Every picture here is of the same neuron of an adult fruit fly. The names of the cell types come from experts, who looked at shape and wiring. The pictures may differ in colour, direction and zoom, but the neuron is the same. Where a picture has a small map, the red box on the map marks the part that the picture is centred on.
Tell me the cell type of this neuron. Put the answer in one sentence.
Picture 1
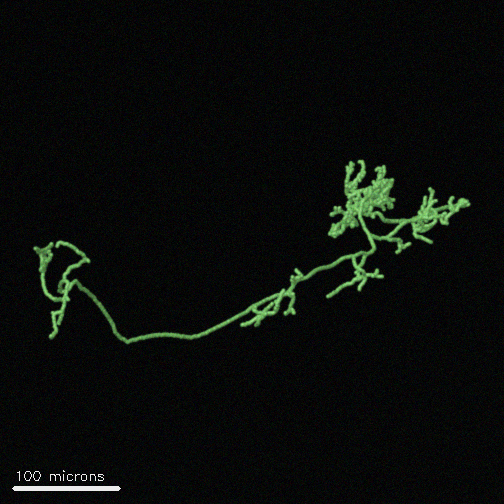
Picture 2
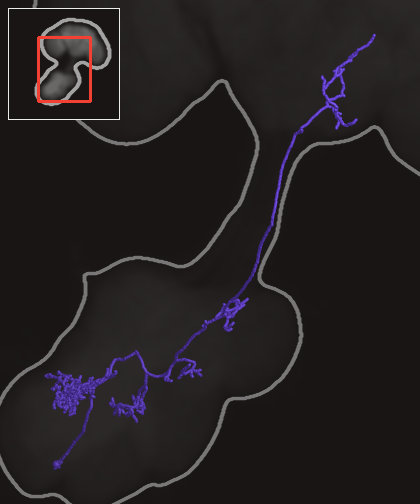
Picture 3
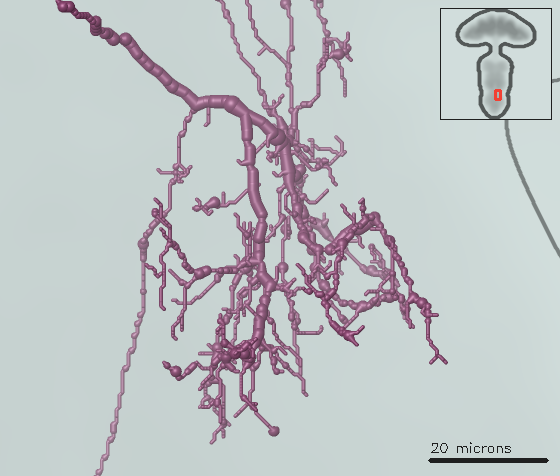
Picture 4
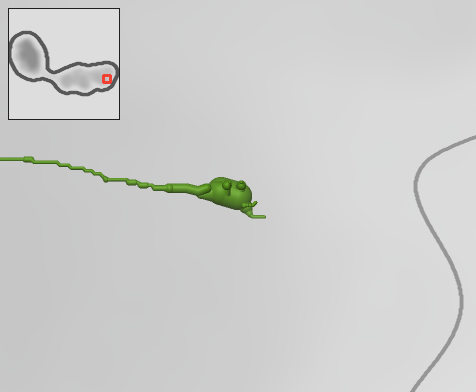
The cell type is AN06B088.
